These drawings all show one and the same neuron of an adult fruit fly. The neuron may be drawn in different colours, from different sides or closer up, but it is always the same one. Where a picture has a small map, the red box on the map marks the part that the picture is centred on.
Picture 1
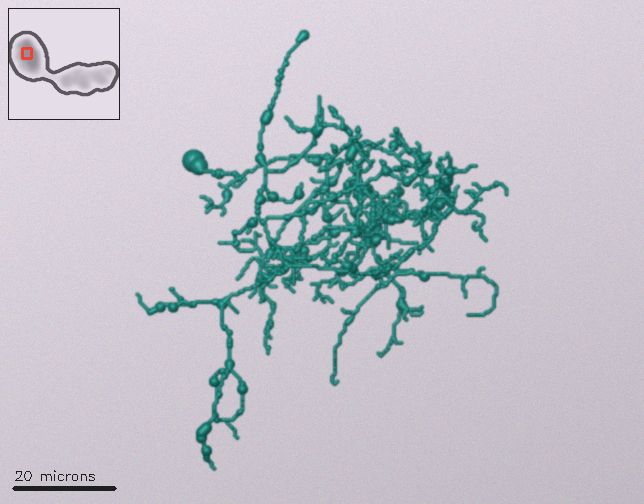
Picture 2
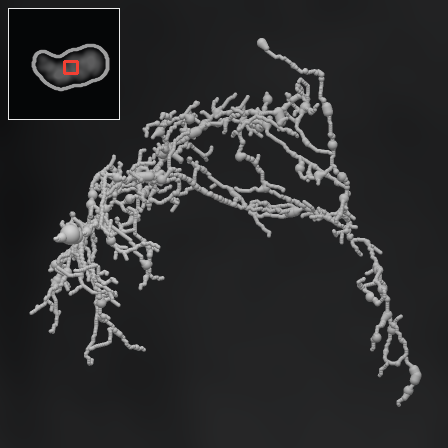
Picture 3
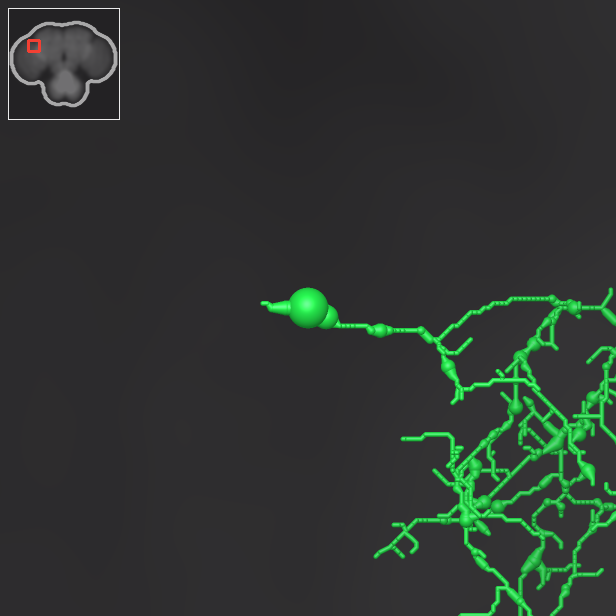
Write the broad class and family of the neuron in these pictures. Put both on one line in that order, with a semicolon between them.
central-brain intrinsic neuron; hemilineage VLPl2_posterior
